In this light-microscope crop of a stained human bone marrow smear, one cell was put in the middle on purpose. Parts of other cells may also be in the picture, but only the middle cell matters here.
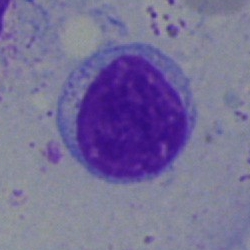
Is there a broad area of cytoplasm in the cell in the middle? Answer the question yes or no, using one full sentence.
No, what surrounds the nucleus is just a narrow rim of cytoplasm.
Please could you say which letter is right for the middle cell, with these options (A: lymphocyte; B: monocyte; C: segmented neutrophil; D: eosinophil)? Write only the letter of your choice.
A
